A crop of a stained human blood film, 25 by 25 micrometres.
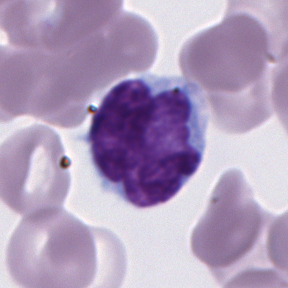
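Typical lymphocyte, central cell of a stained smear of human peripheral blood. The nucleus measures about 11 by 9 micrometres, and its dark purple chromatin has a mottled, uneven texture. Pale blue cytoplasm forms only a thin rim around it, widest on the upper right side of the cell.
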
